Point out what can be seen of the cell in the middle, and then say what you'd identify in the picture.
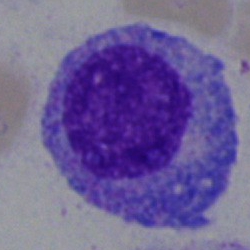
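Start with the outline: it is round overall, though the edge is slightly bumpy and irregular. Now look beside the nucleus on its right side, where the cytoplasm is paler. Toward the lower right, a few small clear spots sit in the cytoplasm. Search the cytoplasm and you will find no distinct coarse granules. This is a promyelocyte.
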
